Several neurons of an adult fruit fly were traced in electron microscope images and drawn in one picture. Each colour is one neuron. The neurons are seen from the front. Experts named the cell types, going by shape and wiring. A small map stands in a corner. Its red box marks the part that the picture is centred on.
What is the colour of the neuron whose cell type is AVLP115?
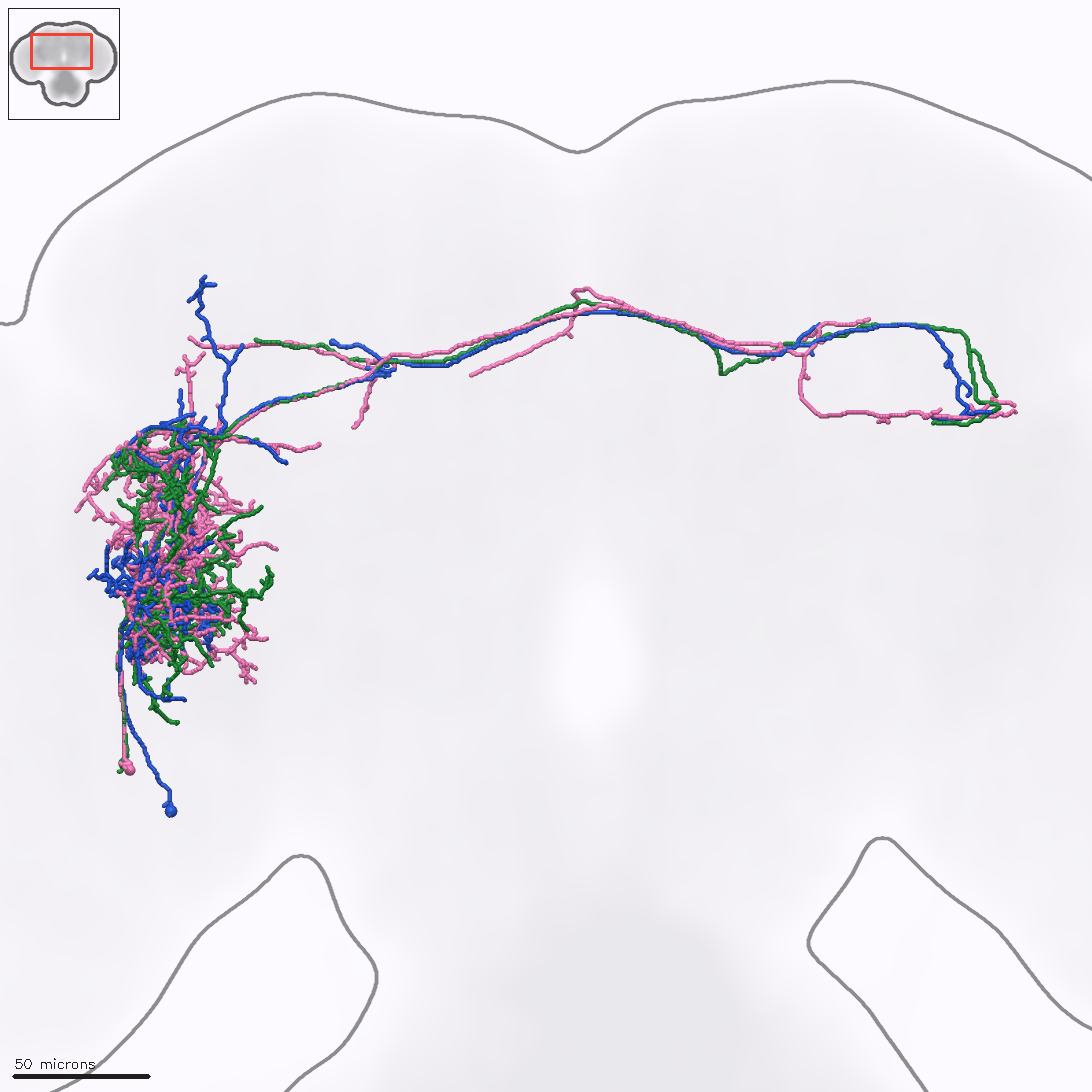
green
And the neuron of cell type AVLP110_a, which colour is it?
pink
